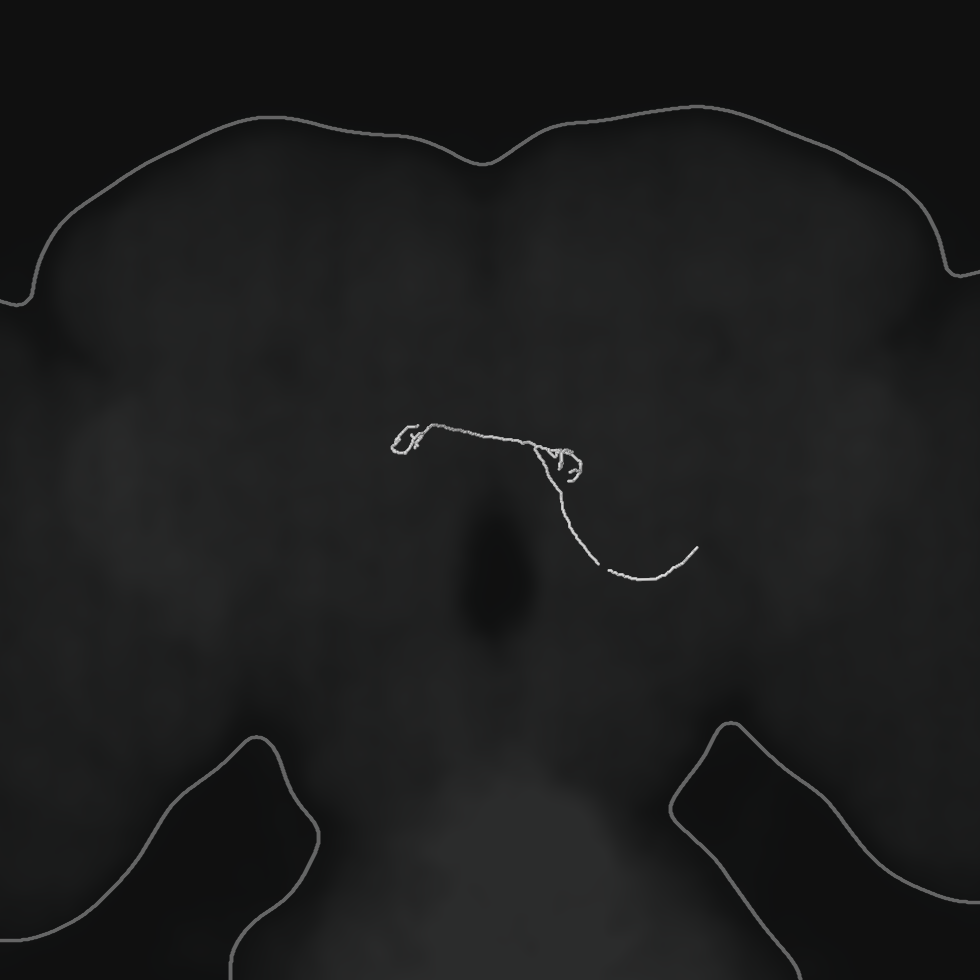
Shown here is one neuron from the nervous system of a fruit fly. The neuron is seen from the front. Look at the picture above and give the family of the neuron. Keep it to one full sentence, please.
The family designation of this neuron is class olfactory.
